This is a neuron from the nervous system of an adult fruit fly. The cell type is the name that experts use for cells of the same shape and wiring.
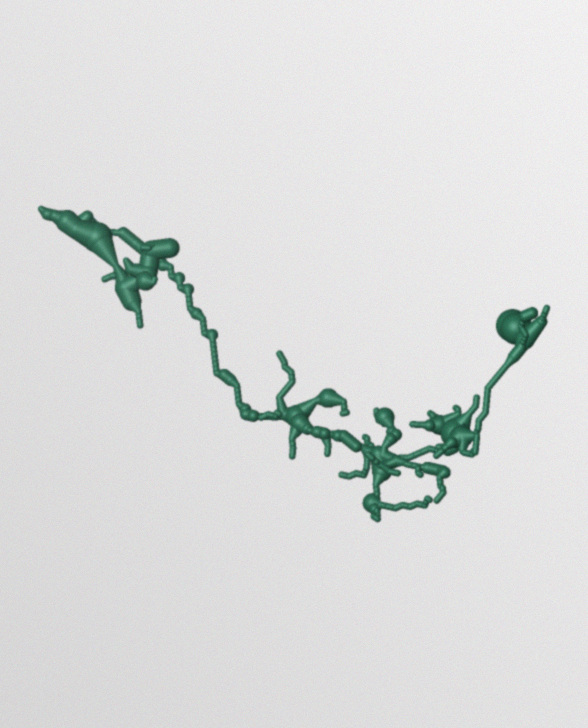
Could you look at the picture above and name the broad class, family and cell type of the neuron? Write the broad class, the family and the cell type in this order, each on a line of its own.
optic-lobe intrinsic neuron
Mi
Mi1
